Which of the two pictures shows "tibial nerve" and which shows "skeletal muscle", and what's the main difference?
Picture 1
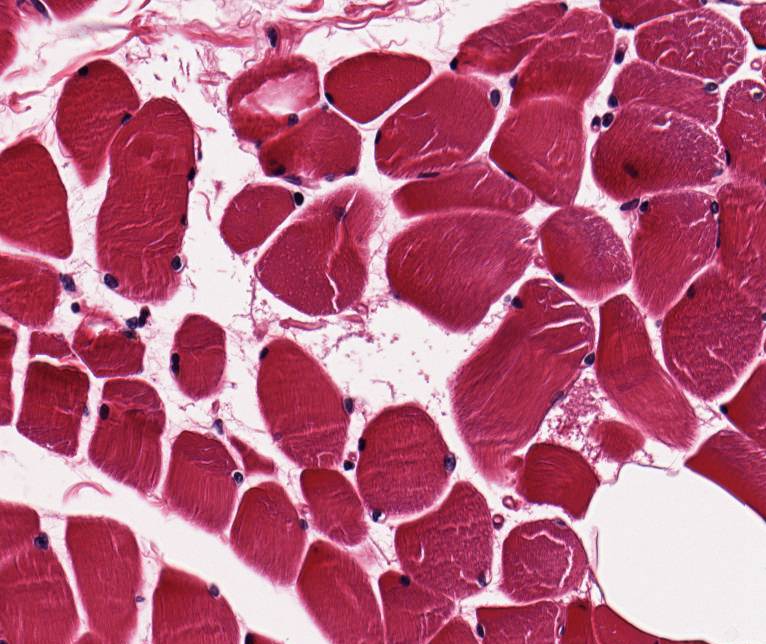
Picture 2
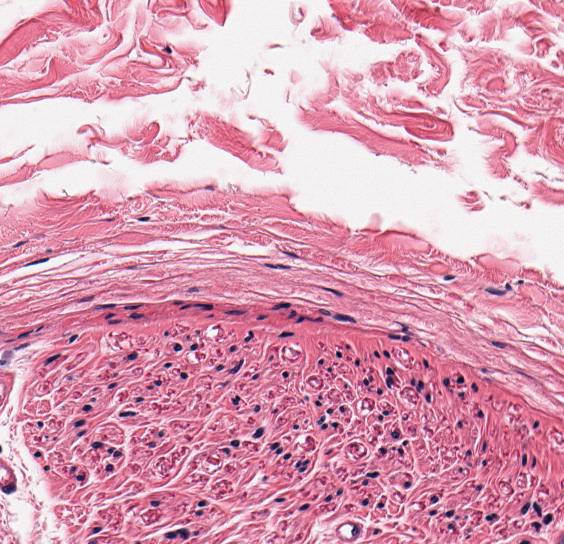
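First, identity: picture 1 is skeletal muscle, picture 2 is tibial nerve. Next, units: the nerve fibres appear as many small round profiles, each a central pink dot in a pale halo, while most muscle fibres are separated by clear white gaps.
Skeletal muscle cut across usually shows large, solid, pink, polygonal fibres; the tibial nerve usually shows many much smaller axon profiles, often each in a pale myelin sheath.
Then nuclei: small and dark at the fibre edges in the muscle, small, dark and oval to elongated among the profiles in the nerve.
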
